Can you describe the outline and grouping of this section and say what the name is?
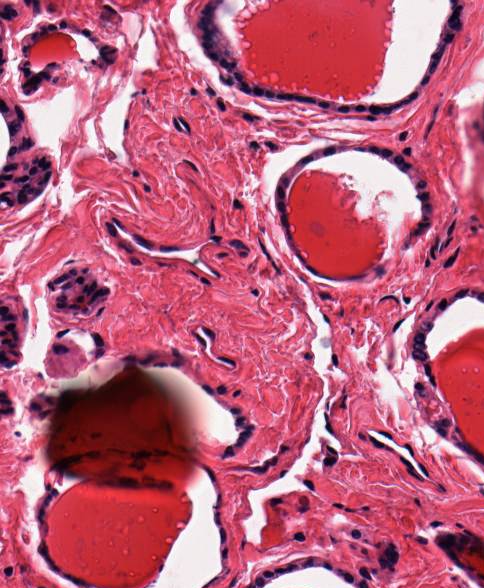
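Scattered through the field I see rounded follicles filled with homogeneous, deeply eosinophilic material, set apart by broad stroma. Each is lined by a single layer of flattened to low cuboidal cells with dark nuclei. Wide bands of pink, wavy collagen fibres fill the centre between them, and there are no fat cells. This is thyroid.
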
